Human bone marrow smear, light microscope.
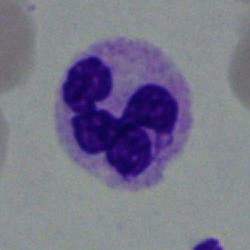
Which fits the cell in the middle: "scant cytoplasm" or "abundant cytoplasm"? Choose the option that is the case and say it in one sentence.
Around the nucleus lies a broad area of cytoplasm.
